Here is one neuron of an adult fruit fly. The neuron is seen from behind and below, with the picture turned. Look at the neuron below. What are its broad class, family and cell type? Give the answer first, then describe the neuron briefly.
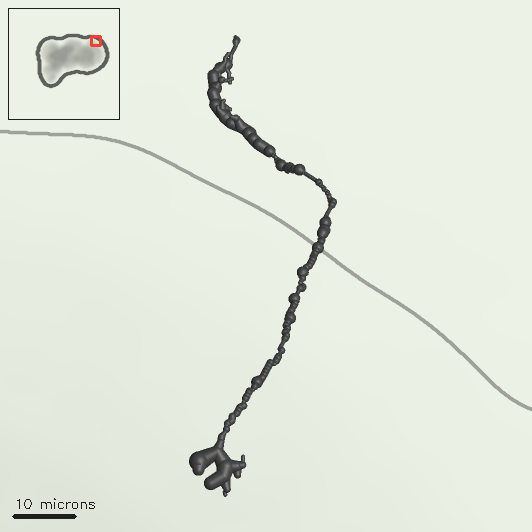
This is an optic-lobe intrinsic neuron. Its family is L. Its cell type is L2. The drawing shows no cell body. By the scale bar it is about 75 microns tall in this view.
